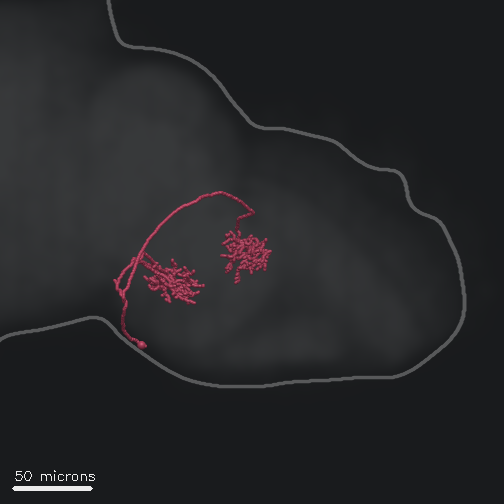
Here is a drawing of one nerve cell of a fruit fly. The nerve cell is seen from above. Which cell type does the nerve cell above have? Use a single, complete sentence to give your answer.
Of the cell type MeLo13 is this nerve cell.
